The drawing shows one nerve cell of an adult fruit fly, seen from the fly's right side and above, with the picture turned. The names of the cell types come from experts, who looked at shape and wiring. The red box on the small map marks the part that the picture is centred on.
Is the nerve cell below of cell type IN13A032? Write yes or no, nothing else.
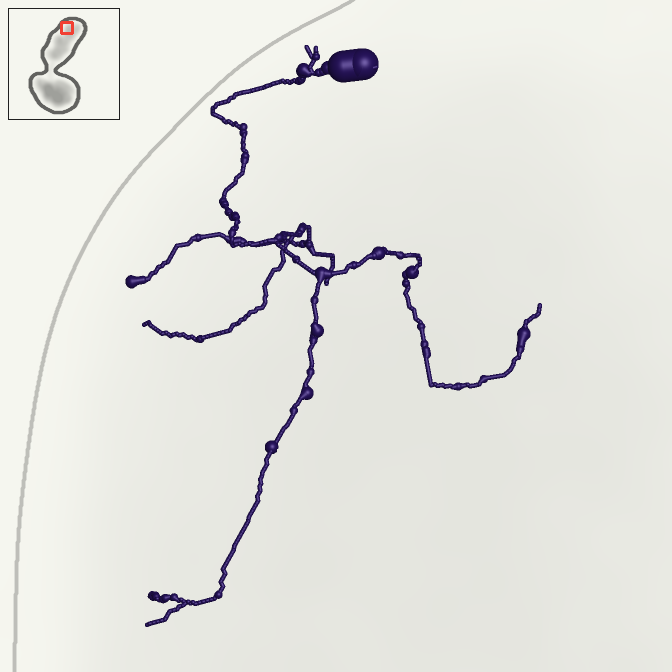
no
